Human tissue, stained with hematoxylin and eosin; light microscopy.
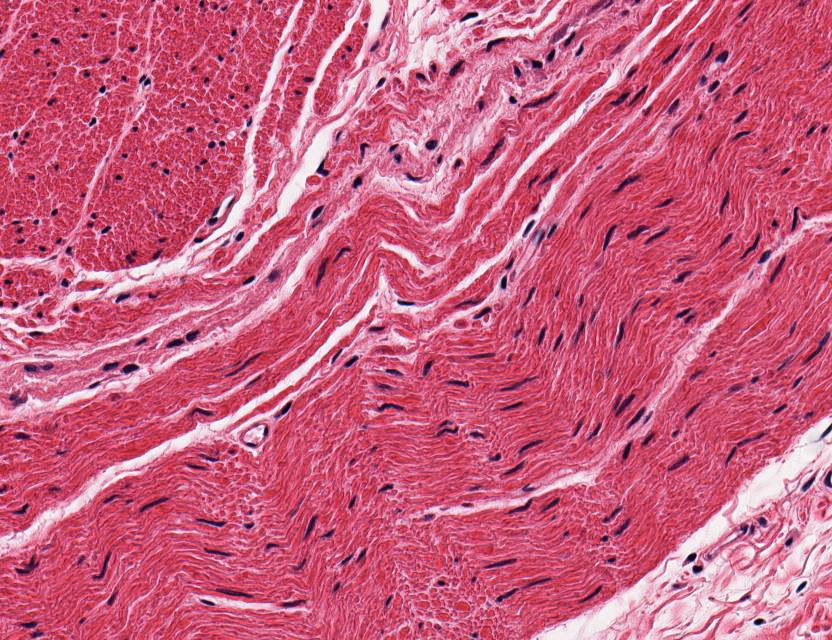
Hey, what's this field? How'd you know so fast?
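Look here: this is smooth muscle. Its bundles run diagonally, lower left to upper right, with cigar-shaped nuclei and deep pink cytoplasm lacking cross-striations. In the upper left corner a bundle is cut across, giving small round profiles with scattered round nuclei.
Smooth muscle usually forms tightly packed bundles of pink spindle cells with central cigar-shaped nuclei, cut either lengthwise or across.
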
